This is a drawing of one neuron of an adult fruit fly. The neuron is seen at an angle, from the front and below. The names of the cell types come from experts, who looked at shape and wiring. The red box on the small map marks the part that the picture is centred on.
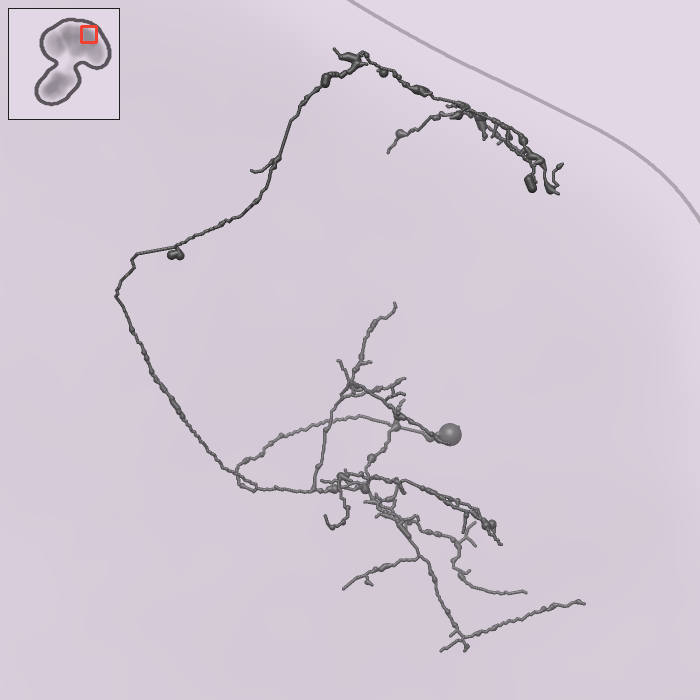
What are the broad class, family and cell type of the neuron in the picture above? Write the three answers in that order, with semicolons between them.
central-brain intrinsic neuron; hemilineage DL1_dorsal; LHPV5b2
